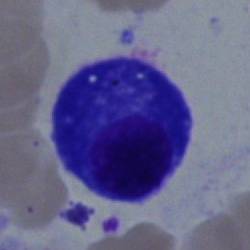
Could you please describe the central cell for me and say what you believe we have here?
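Looking first at the nucleus, its chromatin stains dense and dark purple all the way through, and I can't make out any nucleoli. Around it there is plenty of cytoplasm, staining a deep blue. I see no distinct granules there either. What I'm looking at is a plasma cell.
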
